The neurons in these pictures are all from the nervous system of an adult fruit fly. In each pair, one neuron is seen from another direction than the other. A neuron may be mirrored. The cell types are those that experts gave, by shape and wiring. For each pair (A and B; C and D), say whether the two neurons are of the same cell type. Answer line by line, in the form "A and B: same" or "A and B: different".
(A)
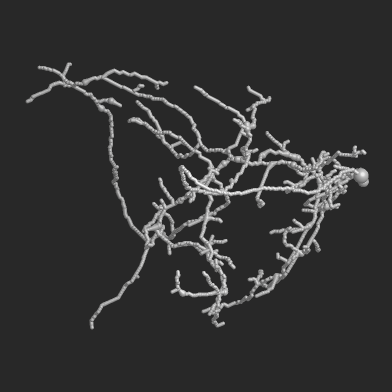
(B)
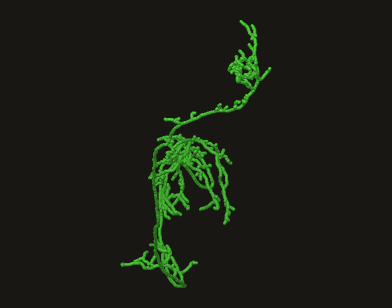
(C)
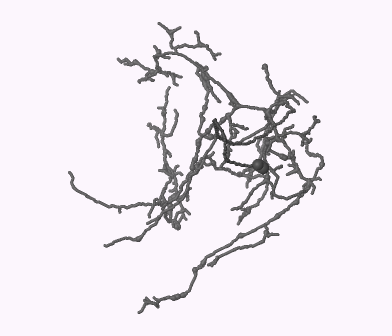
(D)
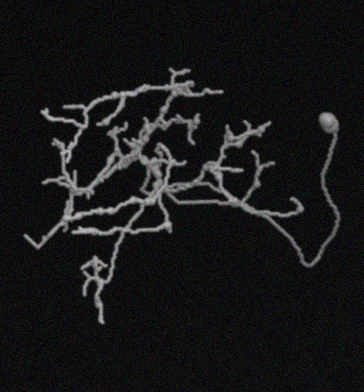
A and B: different
C and D: same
